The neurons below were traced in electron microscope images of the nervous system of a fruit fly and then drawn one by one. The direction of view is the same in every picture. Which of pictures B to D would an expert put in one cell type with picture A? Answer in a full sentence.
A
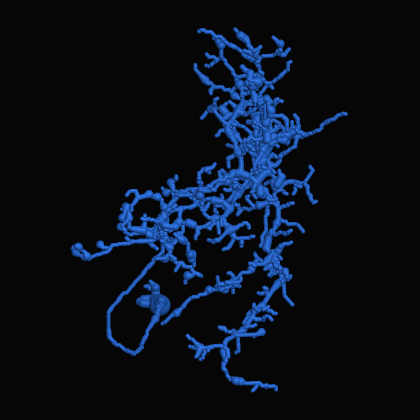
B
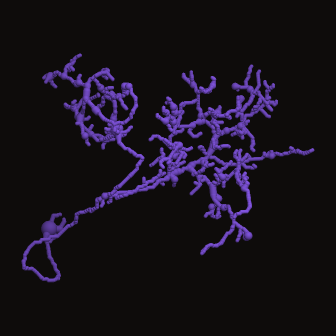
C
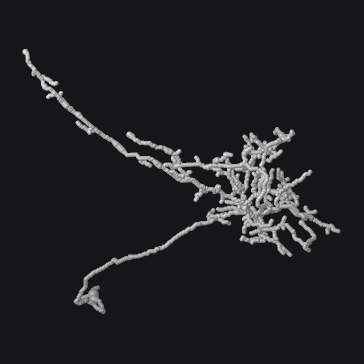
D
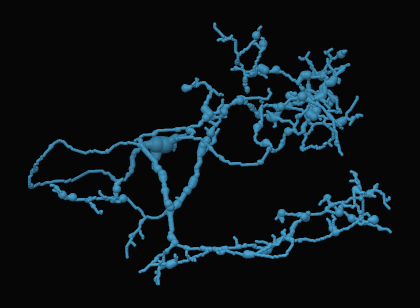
None of them is of the same cell type.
